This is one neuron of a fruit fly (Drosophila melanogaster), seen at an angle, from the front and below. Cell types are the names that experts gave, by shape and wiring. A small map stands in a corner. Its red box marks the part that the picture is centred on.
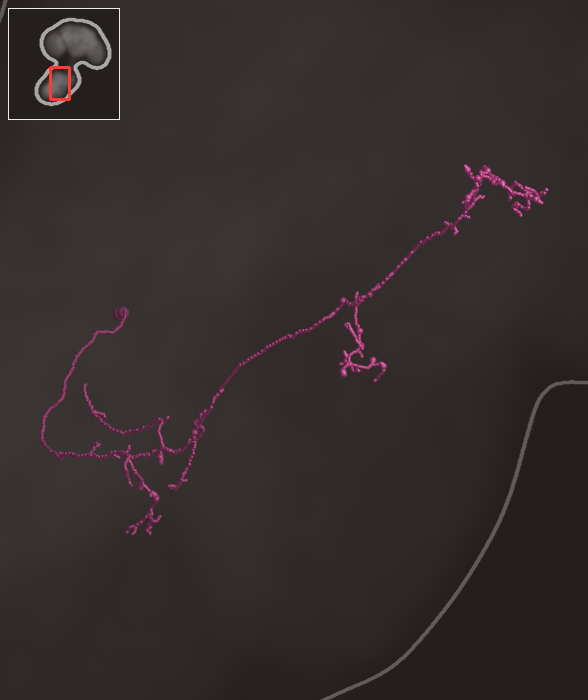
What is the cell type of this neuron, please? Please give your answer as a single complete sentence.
Cell type IN09A070 is what this neuron is.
